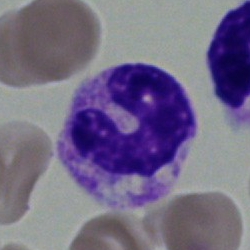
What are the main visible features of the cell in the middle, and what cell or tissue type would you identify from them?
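Its outline is roughly round and smooth-edged. A deep notch cuts into the nucleus from the left side. The chromatin is dense, dark purple and coarsely clumped, and no distinct nucleolus can be made out. This is a band neutrophil.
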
